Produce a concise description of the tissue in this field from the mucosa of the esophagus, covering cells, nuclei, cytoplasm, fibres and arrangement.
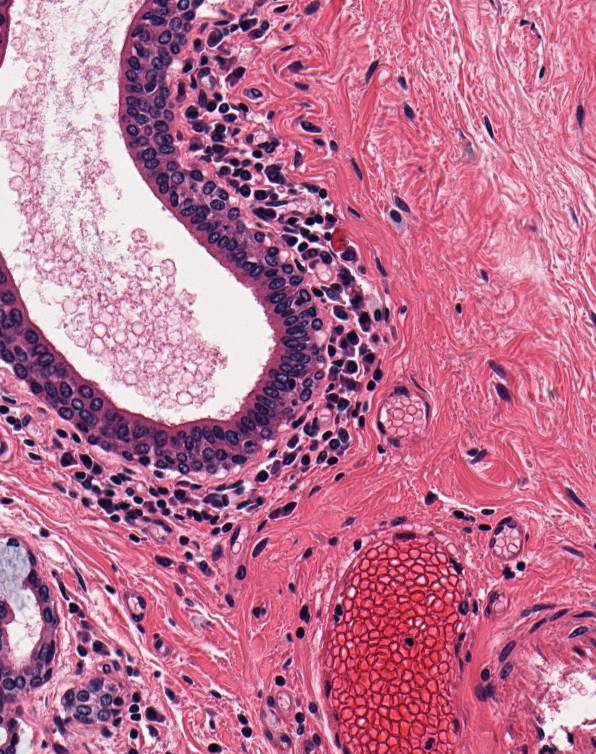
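Working across the field: a curved duct-like epithelial structure at upper left; dense pink fibrous stroma across most of the right half. Immediately around the duct, a stromal band crowded with small dark nuclei, more cellular than the fibrous stroma to its right. Right-side stroma: wavy pink collagen bundles with scattered spindle-shaped nuclei. Lower centre: a large vessel tightly packed with red blood cells.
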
